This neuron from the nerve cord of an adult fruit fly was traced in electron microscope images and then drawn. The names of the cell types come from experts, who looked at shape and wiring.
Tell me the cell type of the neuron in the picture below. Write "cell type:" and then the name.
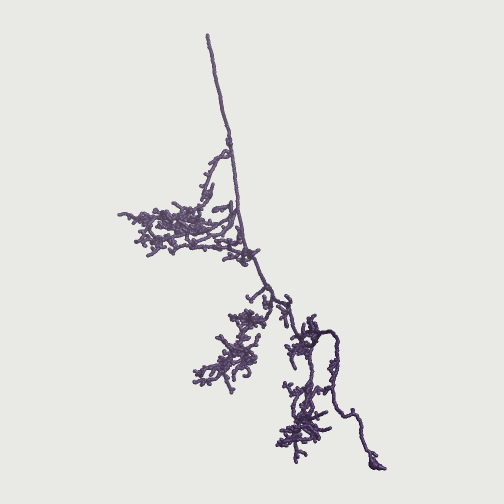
cell type: AN09B004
